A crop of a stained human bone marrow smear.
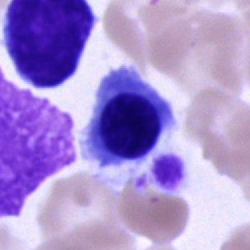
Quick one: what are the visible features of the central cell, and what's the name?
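Along the edge of the cytoplasm I see short, fine projections forming a fringe. The chromatin looks dense and stains dark purple all the way through. I can't make out any nucleoli. Nor do I find granules in the cytoplasm. This one is an erythroblast.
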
